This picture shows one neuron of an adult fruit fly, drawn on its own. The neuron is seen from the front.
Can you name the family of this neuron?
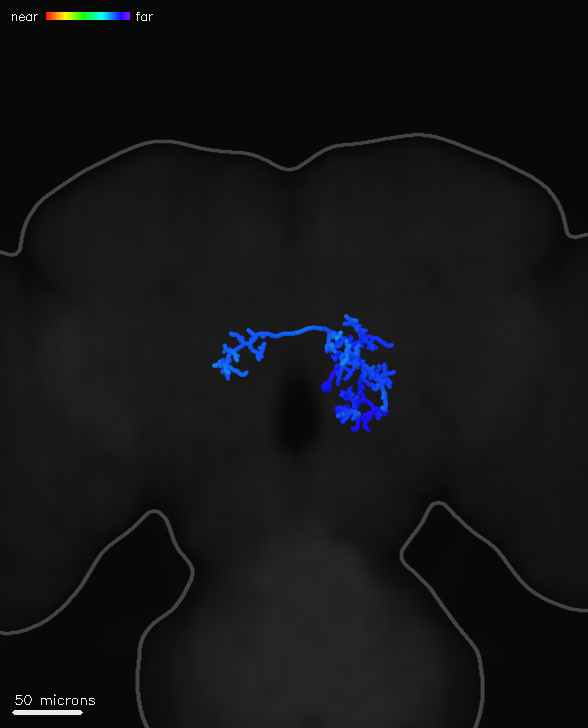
hemilineage DM6_posterior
